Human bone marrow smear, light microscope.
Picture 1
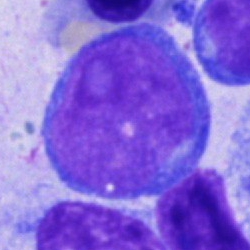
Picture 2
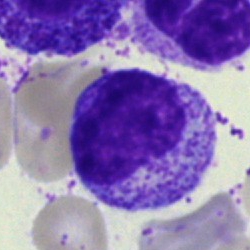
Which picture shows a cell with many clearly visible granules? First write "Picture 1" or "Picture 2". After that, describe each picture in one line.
Picture 2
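Picture 1: No granules are visible in the cytoplasm.
Picture 2: Many fine purple granules are scattered through the cytoplasm.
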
